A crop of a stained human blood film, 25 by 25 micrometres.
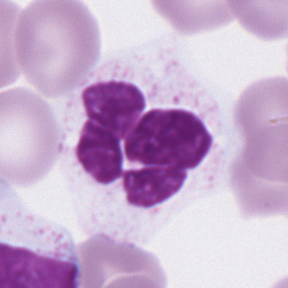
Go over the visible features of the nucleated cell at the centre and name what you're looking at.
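I count four separate lobes in the nucleus. Their chromatin is dense, dark purple and coarsely clumped, and I can't make out a nucleolus in any lobe. Nor do I see vacuoles in the cytoplasm. The nucleated cell at the centre is a segmented neutrophil.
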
